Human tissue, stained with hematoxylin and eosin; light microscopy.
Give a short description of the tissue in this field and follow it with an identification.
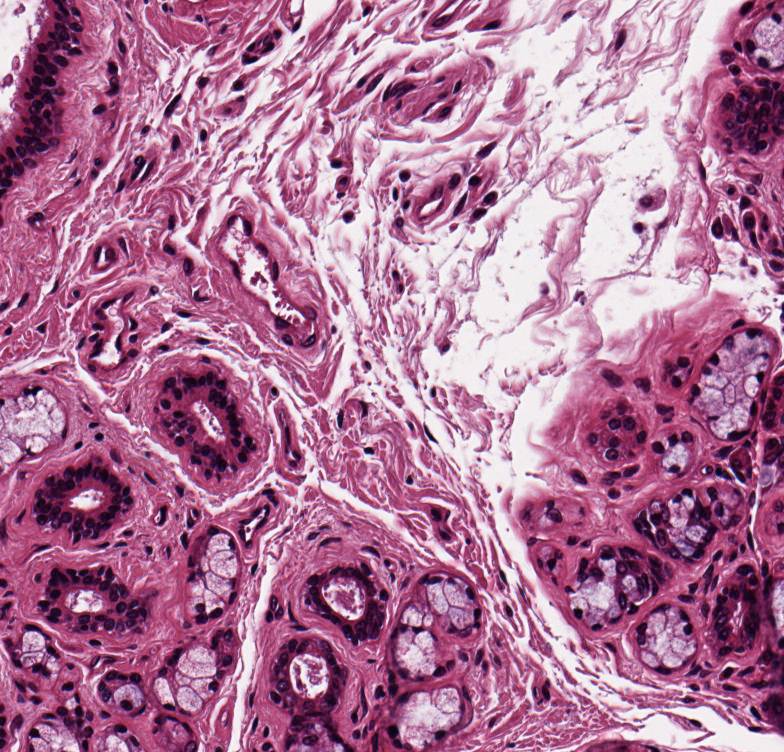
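Glandular units crowd the lower half; the upper half is mostly connective tissue. Many acini show pale, foamy cytoplasm, their dark, flattened nuclei pressed to the cell bases. In the lower left, small ducts have one layer of cuboidal to low columnar cells with pink cytoplasm surrounding a narrow lumen. Tall cells with crowded, dark, elongated nuclei line the top left edge. This is minor salivary gland.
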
